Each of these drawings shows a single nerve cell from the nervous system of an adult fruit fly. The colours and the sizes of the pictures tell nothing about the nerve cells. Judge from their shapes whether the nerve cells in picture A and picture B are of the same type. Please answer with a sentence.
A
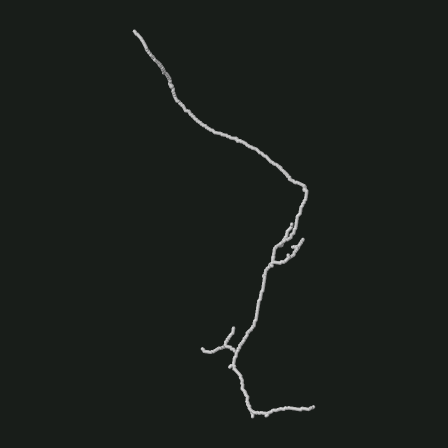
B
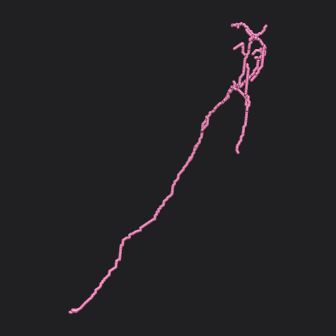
They are of different cell types.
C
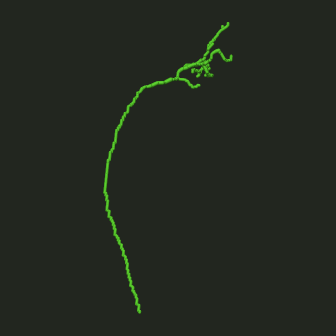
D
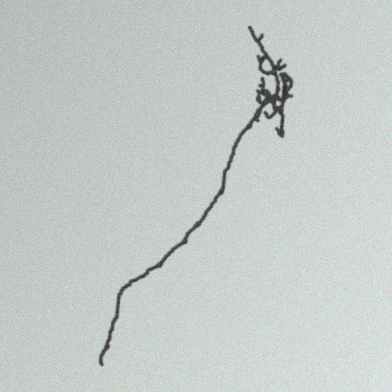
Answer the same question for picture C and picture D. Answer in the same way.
They are of different cell types.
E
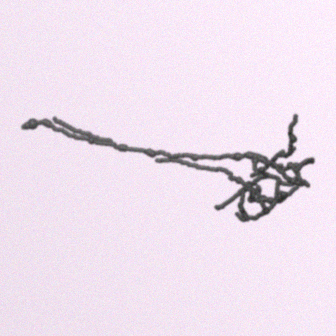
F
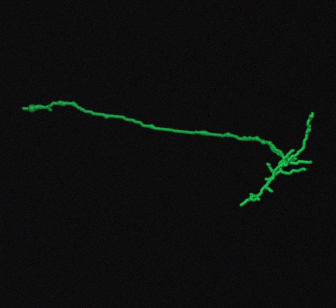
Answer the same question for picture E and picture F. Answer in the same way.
They are of the same cell type.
